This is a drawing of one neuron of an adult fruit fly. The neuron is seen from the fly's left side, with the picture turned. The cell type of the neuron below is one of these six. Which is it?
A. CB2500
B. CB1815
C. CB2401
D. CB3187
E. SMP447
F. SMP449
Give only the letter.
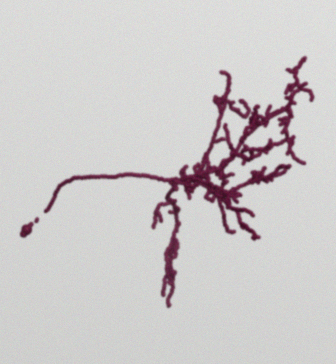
A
